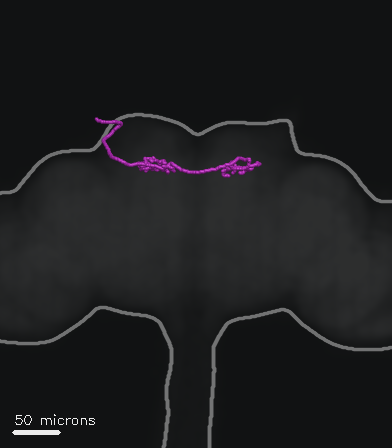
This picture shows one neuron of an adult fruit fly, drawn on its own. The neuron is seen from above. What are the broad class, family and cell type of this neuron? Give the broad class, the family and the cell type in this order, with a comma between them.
sensory neuron entering the brain, class olfactory, ORN_DP1m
